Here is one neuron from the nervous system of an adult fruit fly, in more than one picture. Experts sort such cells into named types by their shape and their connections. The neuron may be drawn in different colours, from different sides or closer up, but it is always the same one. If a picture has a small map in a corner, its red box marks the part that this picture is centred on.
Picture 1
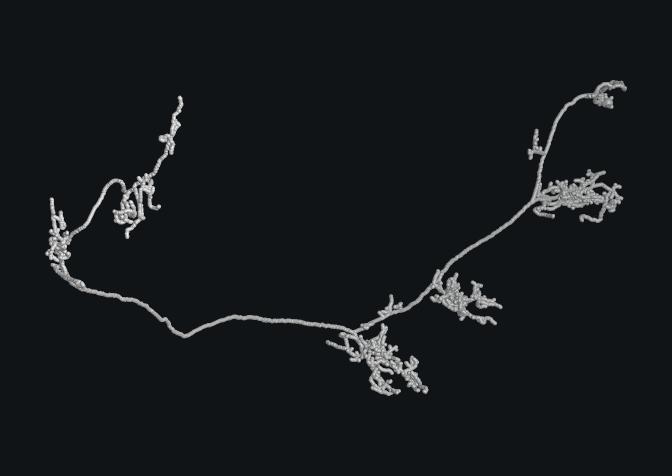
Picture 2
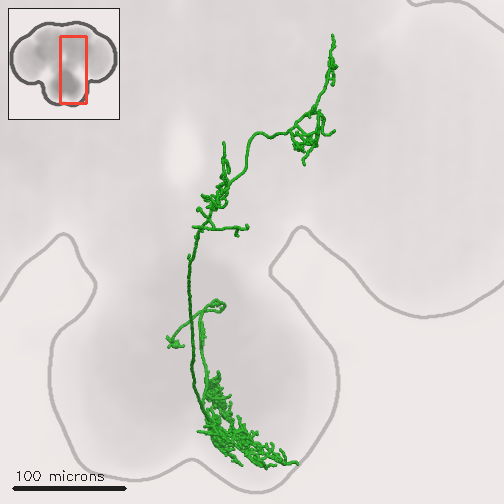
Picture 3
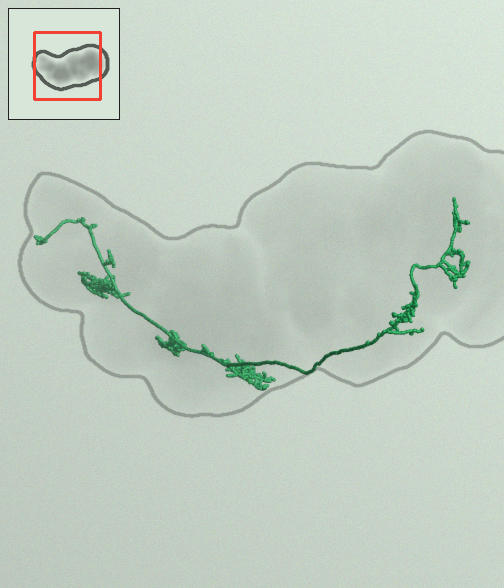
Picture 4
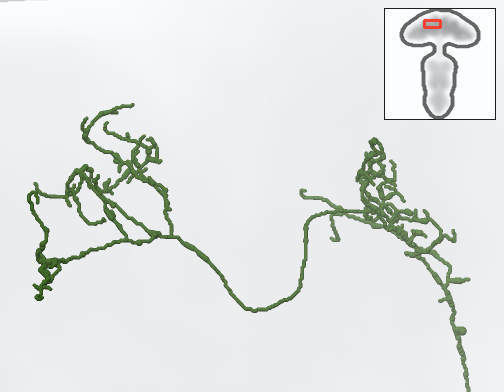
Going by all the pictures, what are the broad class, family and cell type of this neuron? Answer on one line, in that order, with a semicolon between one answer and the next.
ascending neuron; hemilineage 05B; AN05B025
